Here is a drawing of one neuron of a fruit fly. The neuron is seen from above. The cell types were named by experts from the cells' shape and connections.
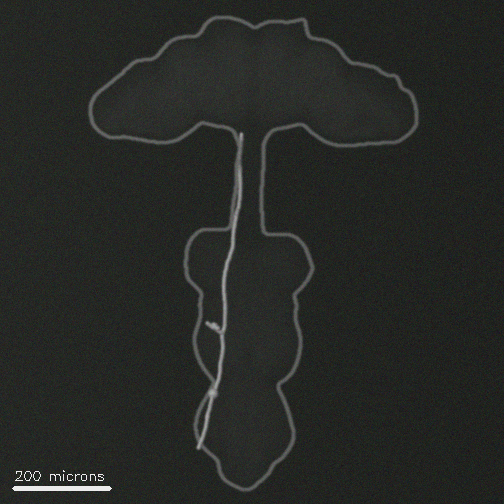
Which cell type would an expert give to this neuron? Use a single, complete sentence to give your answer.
The neuron is typed under the name SApp01.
